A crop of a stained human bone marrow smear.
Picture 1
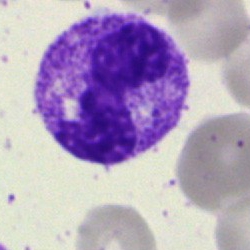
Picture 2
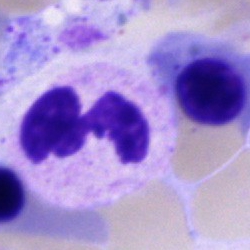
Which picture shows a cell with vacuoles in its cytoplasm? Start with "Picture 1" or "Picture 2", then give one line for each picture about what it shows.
Picture 1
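Picture 1: A small clear white spot lies in the cytoplasm to the left of the nucleus.
Picture 2: No vacuoles are seen in the cytoplasm.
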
